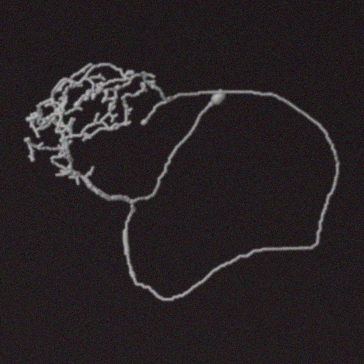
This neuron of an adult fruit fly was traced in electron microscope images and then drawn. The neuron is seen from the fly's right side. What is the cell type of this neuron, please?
CB0943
